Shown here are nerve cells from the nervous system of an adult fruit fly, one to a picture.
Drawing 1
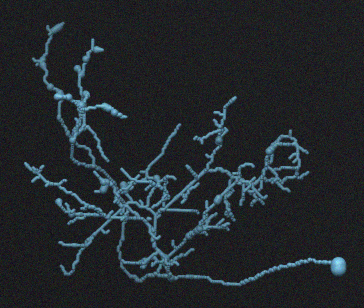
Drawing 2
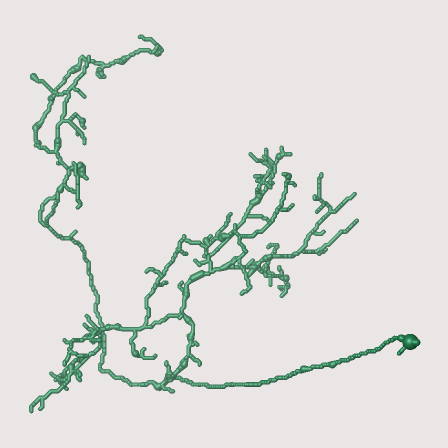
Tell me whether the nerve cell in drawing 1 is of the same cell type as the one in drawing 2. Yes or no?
yes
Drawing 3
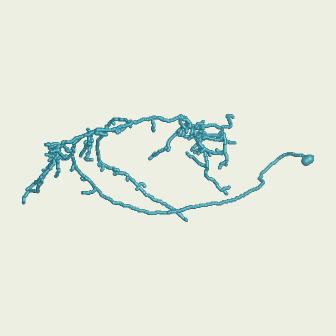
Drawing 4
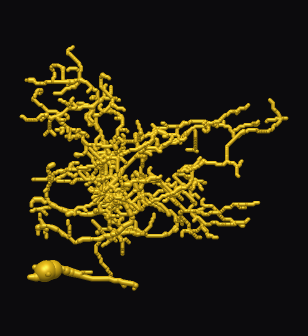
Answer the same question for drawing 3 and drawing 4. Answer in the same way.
no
